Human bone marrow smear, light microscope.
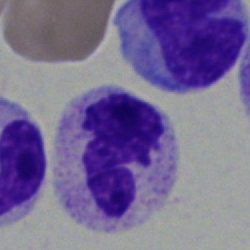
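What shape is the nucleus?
Irregular, with a deep notch cutting in from its right side.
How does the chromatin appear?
Dark purple and coarsely clumped.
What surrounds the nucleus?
A moderate amount of pale lilac-pink cytoplasm, with fine purple granules scattered through it.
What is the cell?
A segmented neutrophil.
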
